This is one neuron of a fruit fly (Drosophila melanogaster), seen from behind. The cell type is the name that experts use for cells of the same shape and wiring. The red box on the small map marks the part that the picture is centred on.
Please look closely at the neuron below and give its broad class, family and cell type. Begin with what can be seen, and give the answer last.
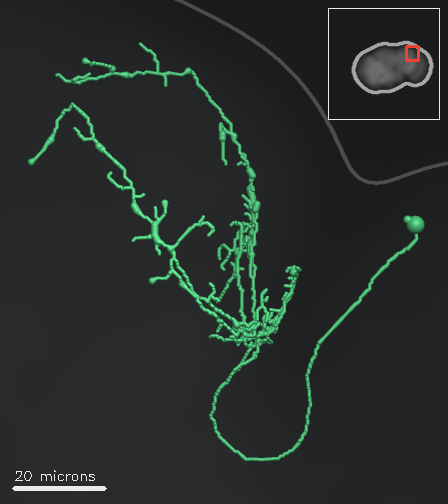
The cell body can be seen on the right of the picture. By the scale bar it is about 90 microns tall in this view. The picture shows dozens of branch ends. It is a central-brain intrinsic neuron. The family is hemilineage LHl4_dorsal. The cell type is LHAV4b2.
